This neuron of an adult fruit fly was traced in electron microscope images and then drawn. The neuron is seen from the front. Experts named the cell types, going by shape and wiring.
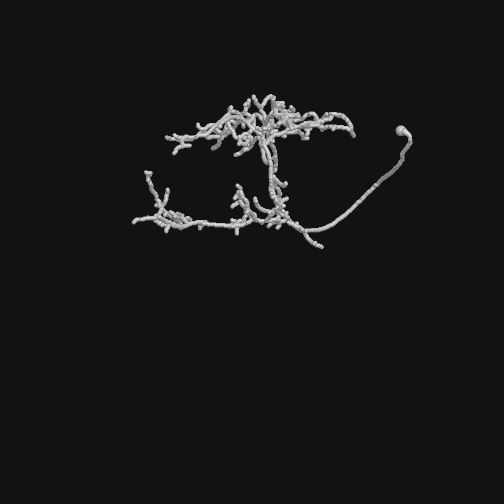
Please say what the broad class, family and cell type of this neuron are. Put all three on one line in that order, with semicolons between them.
nerve-cord intrinsic neuron; hemilineage 11A; IN11A026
